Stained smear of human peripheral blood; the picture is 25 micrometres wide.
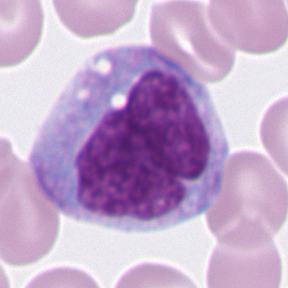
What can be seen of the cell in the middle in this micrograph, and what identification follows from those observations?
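First, size: the cell is about 17 micrometres across. Second, the nucleus: irregular in outline, with folds and indentations, filling about 50% of the cell's area and lying toward the right. Third, the cytoplasm: pale grey-blue, forming a wider band on the left, with a few small clear vacuoles in its upper left part. Last, the name: monocyte.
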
